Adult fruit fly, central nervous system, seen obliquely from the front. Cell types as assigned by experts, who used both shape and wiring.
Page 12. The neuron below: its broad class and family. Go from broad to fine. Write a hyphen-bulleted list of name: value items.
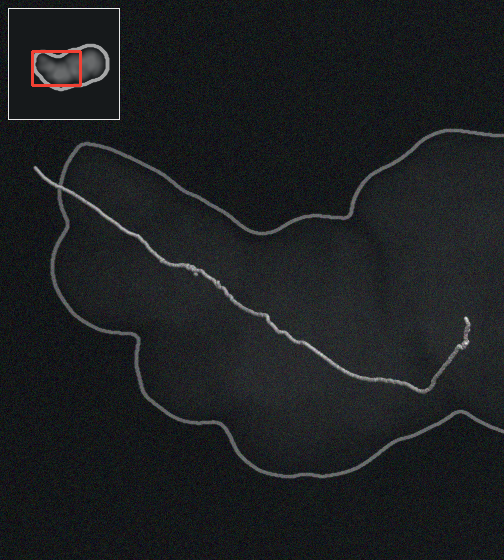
- broad class: sensory neuron ascending to the brain
- family: class mechanosensory proprioceptive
